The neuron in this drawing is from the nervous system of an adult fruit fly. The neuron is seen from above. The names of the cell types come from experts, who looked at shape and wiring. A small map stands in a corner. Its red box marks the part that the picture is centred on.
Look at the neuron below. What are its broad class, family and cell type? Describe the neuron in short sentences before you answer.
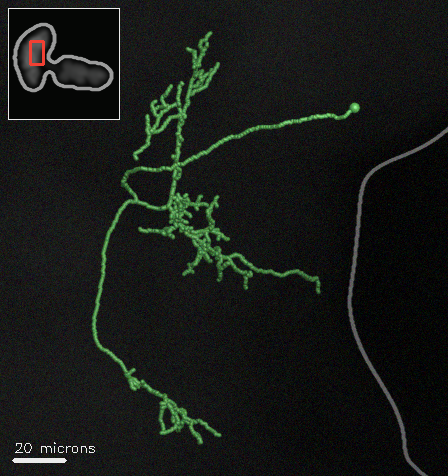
It is in the brain and does not reach the nerve cord. From top to bottom in the picture it spans about 160 microns. Dozens of branch ends can be seen. This is a central-brain intrinsic neuron. The family is hemilineage VLPp2. The cell type is PS208.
